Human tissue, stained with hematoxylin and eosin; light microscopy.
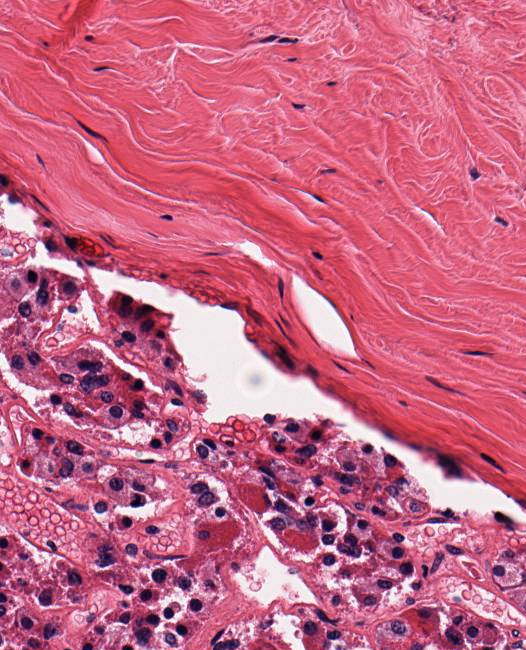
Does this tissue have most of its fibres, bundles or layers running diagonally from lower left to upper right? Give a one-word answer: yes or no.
No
